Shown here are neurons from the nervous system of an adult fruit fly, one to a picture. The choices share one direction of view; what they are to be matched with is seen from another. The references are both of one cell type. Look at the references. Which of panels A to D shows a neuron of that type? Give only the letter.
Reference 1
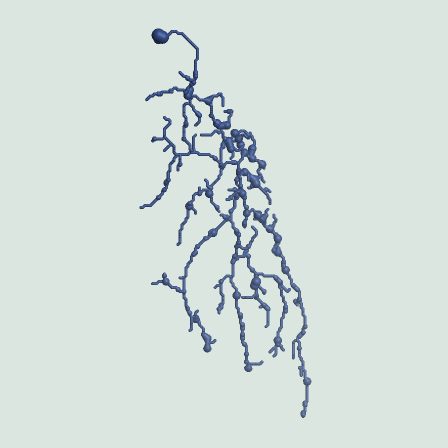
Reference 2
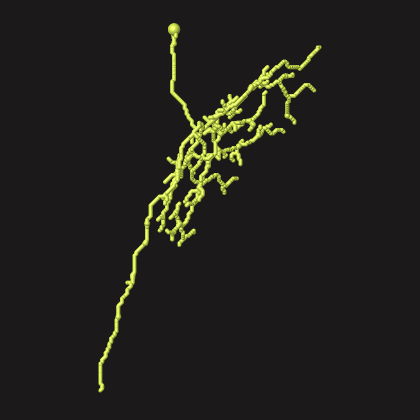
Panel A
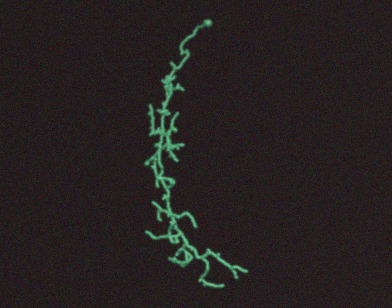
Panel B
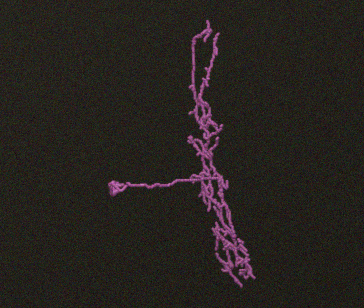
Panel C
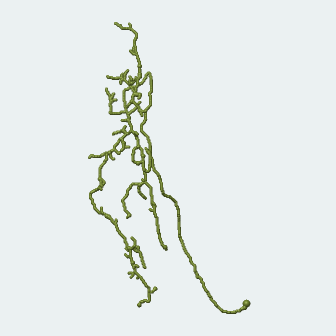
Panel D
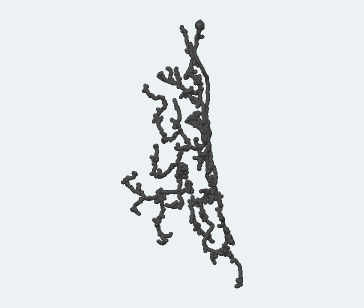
D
